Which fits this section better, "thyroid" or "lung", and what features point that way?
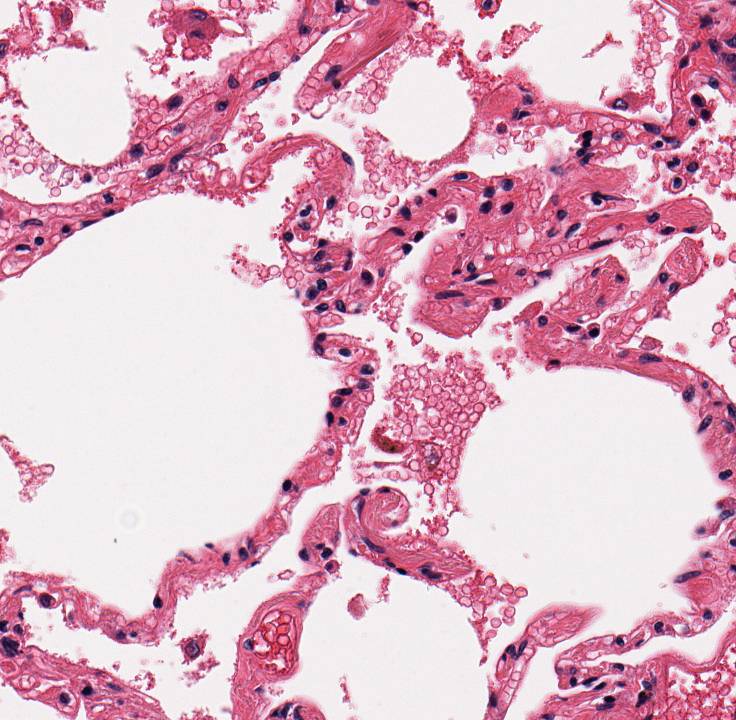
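Lung, not thyroid. First, the spaces: large, rounded and empty, separated by thin, branching pink walls.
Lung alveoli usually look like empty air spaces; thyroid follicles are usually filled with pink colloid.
Second, the lining: flattened cells with dark, elongated nuclei.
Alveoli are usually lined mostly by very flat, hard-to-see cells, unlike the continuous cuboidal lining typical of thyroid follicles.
Beyond these, one cell holding brown granular pigment lies among the red cells just below the centre.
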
